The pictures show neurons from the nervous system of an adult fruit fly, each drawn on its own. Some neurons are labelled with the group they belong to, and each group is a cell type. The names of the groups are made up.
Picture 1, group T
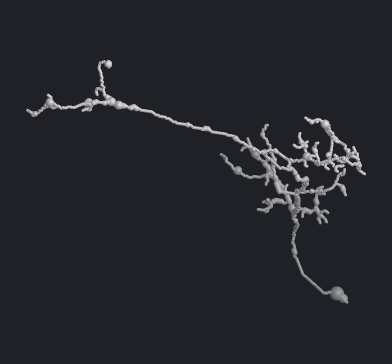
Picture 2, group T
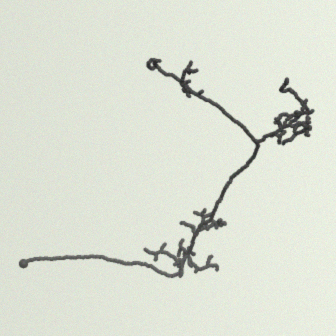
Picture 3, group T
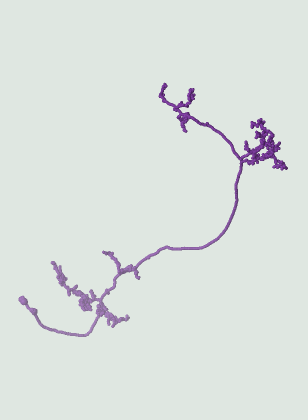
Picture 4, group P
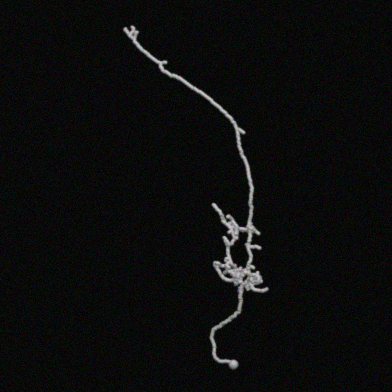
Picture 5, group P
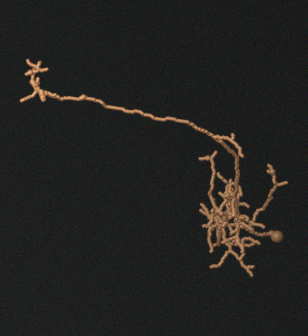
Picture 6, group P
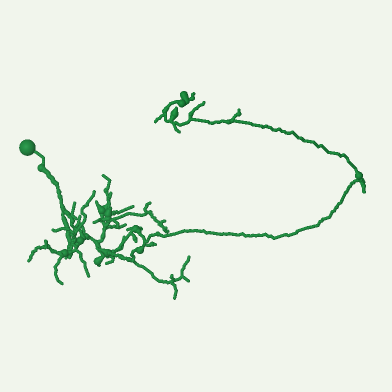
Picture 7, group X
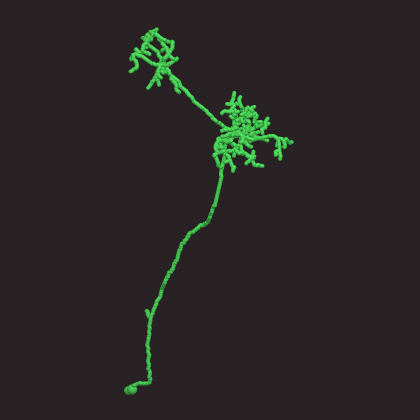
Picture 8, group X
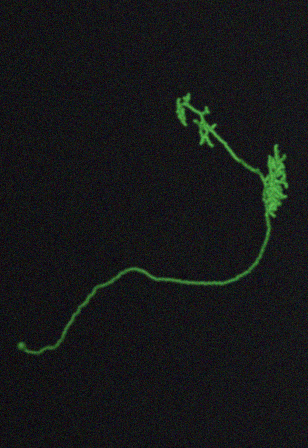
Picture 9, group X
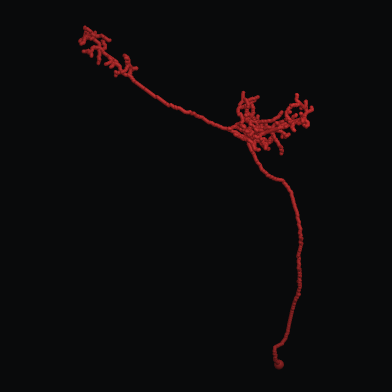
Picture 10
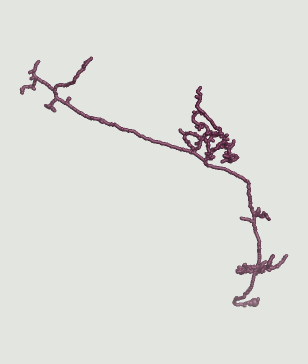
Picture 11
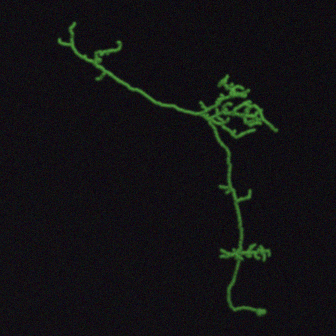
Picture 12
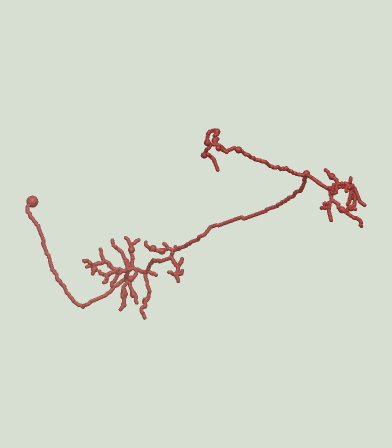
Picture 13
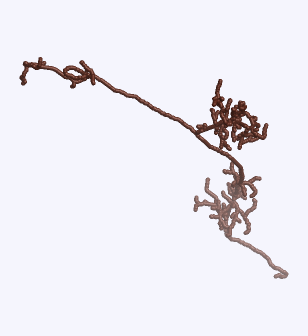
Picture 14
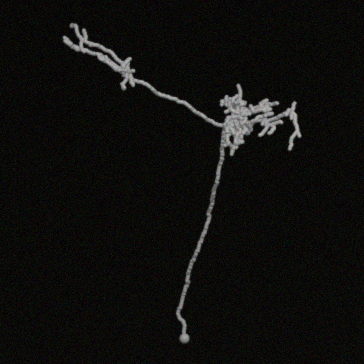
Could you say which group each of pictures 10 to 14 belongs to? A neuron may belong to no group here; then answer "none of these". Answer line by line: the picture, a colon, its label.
10: group T
11: group T
12: group T
13: group T
14: group X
